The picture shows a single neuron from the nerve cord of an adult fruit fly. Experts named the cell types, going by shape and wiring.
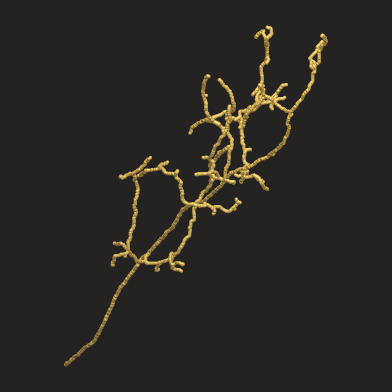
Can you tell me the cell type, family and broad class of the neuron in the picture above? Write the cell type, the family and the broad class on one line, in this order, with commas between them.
DNp63, hemilineage SMPpm1, descending neuron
